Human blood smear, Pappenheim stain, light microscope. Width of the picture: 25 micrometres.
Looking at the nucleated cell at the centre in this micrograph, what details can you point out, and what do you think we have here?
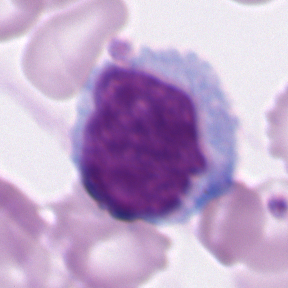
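Along its irregular outline the cell carries many fine small bumps. Chromatin is dark purple and coarsely clumped. The cytoplasm is pale blue, with no distinct granules visible. This cell is a monocyte.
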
